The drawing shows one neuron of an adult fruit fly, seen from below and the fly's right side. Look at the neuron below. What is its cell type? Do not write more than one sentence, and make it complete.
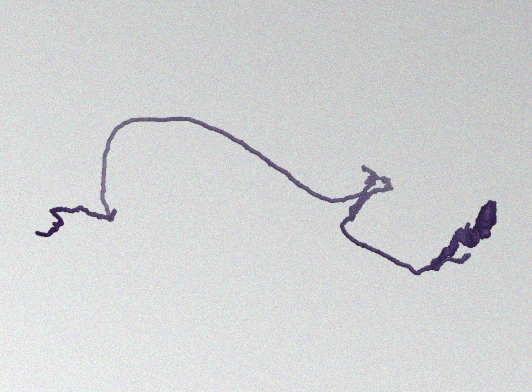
A cell of type GNG656 is what this neuron is.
